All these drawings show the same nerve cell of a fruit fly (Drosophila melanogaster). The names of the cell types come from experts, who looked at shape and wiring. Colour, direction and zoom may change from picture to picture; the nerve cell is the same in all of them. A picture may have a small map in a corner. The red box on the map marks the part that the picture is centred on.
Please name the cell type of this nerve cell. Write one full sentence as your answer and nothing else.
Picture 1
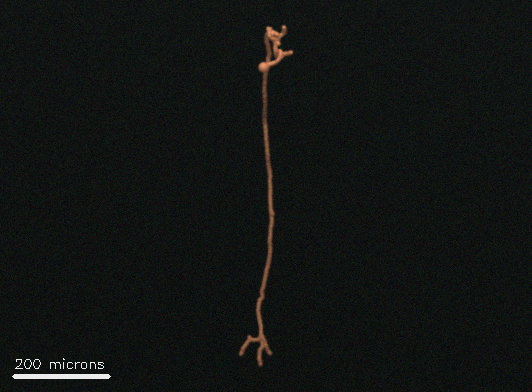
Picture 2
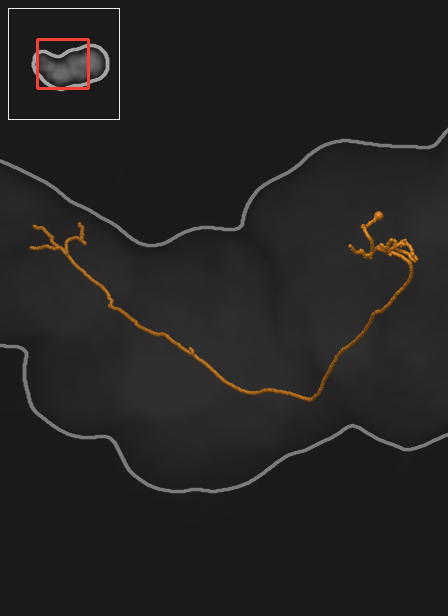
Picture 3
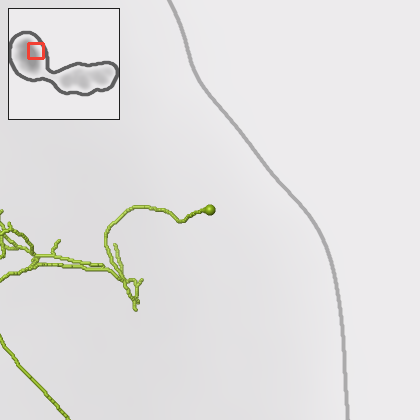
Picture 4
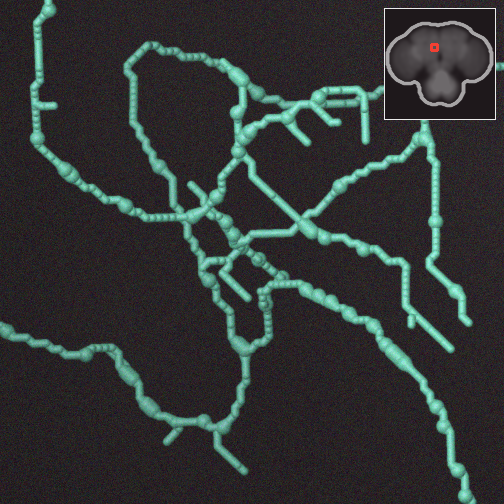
On the level of cell type, this nerve cell is DNpe018.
